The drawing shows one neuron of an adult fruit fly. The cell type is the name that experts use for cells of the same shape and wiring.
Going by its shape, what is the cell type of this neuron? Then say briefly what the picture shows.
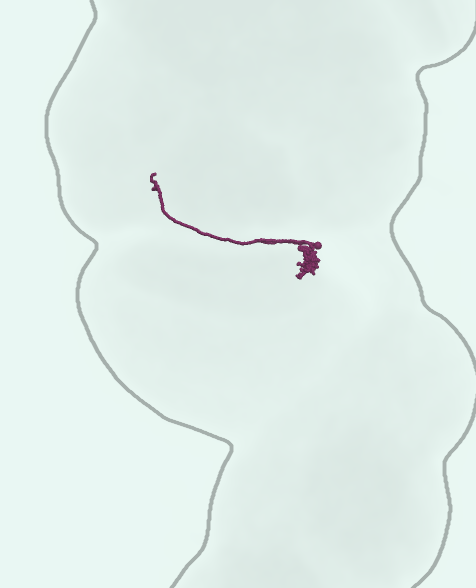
The cell type is LC24. This is a visual projection neuron. As drawn here it is wider than it is tall.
